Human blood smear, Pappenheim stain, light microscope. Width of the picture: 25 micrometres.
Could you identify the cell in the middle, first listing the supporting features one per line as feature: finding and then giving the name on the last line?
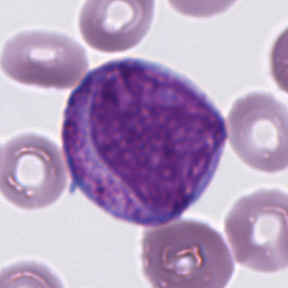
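Contour: rounded yet somewhat angular, not a smooth circle.
Nucleus: off-centre, toward the right side.
Chromatin: finely granular, fairly evenly spread, no coarse dark blocks.
Granules: fine, reddish-purple, scattered in the cytoplasm.
Name: atypical promyelocyte.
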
